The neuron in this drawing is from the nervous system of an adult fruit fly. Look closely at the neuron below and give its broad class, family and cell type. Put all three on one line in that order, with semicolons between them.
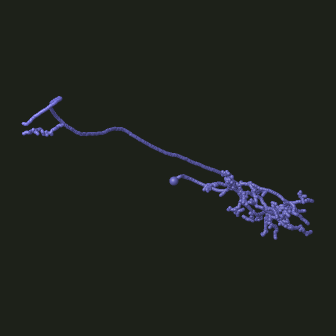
ascending neuron; hemilineage 08B; AN08B098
